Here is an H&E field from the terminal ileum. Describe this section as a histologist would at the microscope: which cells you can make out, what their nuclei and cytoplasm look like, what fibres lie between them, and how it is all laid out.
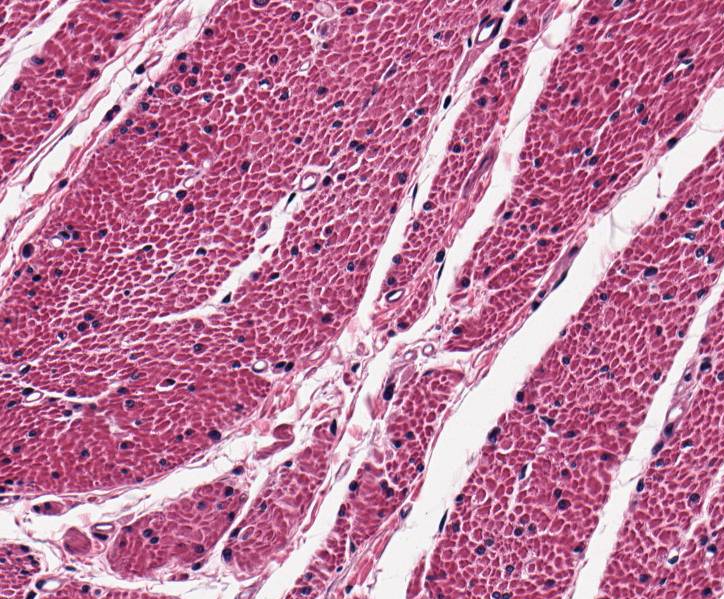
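Layout first: bundles of muscle fill the field, parted by pale septa running diagonally from lower left to upper right. Within the bundles the smooth muscle cells are cut across as many small, closely packed polygonal pink profiles. Nuclei, small, round and dark blue, show in only a minority of them. Cytoplasm stains deep pink-red.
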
